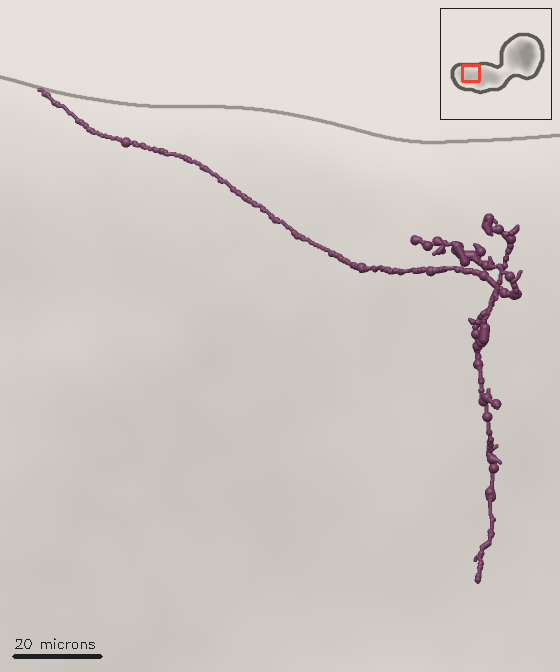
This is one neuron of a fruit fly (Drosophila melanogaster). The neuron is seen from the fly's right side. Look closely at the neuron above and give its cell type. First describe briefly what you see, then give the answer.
The drawing shows no cell body. From top to bottom in the picture it spans about 110 microns. Its broad class is sensory neuron entering the nerve cord. It is of cell type SNta03.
